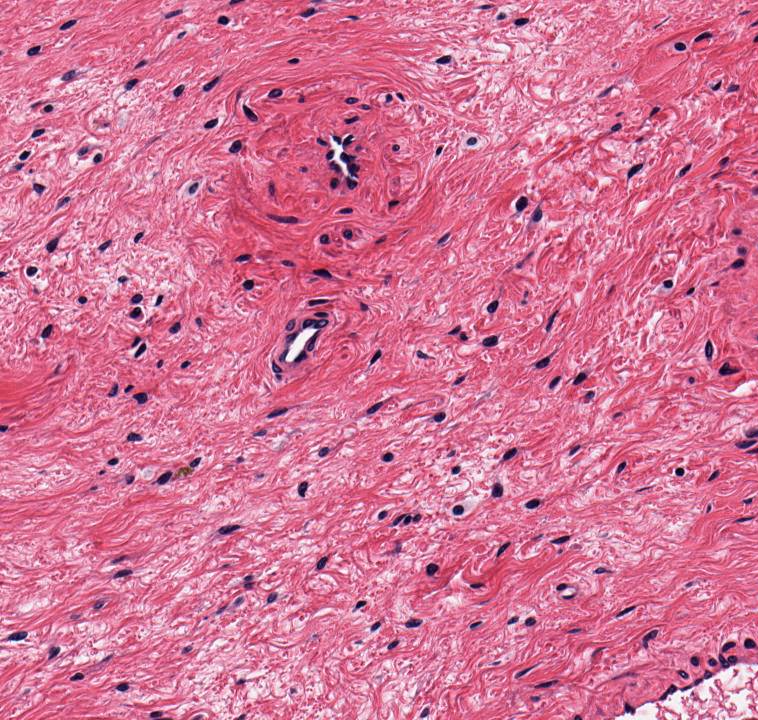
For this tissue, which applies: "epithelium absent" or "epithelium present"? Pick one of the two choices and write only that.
Epithelium absent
